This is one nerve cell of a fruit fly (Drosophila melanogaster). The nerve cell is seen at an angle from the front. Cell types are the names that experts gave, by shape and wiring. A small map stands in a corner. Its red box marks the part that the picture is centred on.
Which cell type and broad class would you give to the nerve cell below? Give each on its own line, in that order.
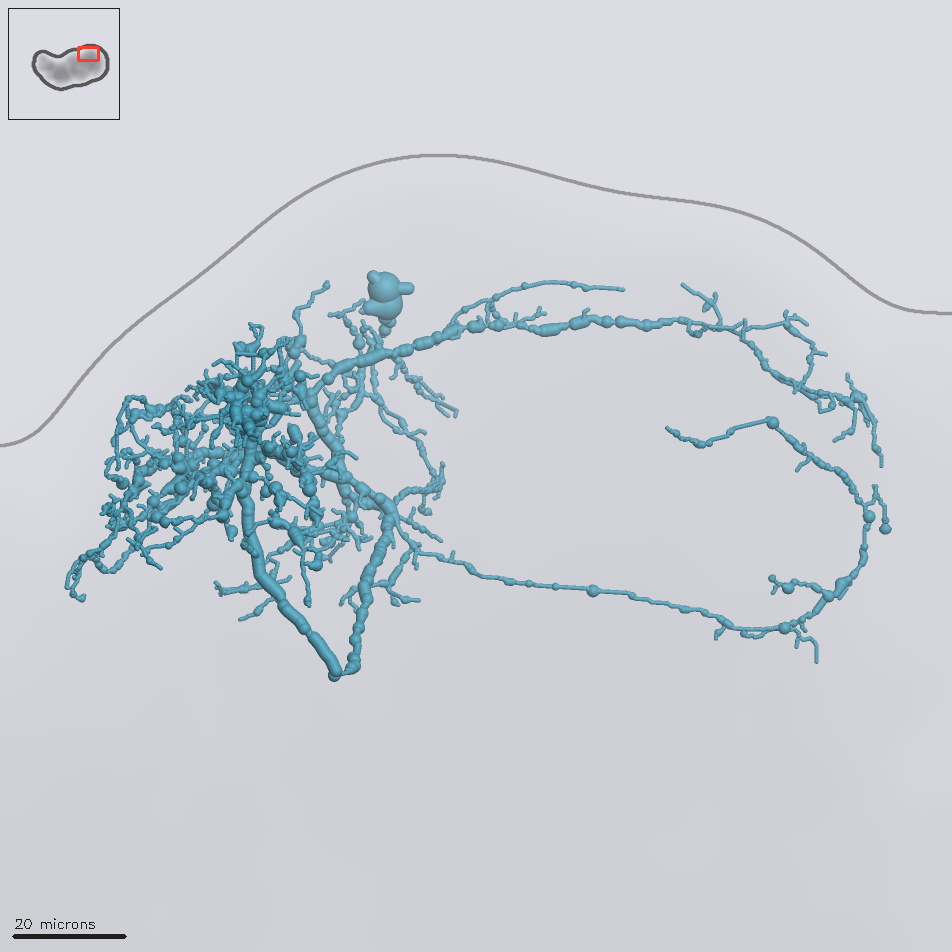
SMP234
central-brain intrinsic neuron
